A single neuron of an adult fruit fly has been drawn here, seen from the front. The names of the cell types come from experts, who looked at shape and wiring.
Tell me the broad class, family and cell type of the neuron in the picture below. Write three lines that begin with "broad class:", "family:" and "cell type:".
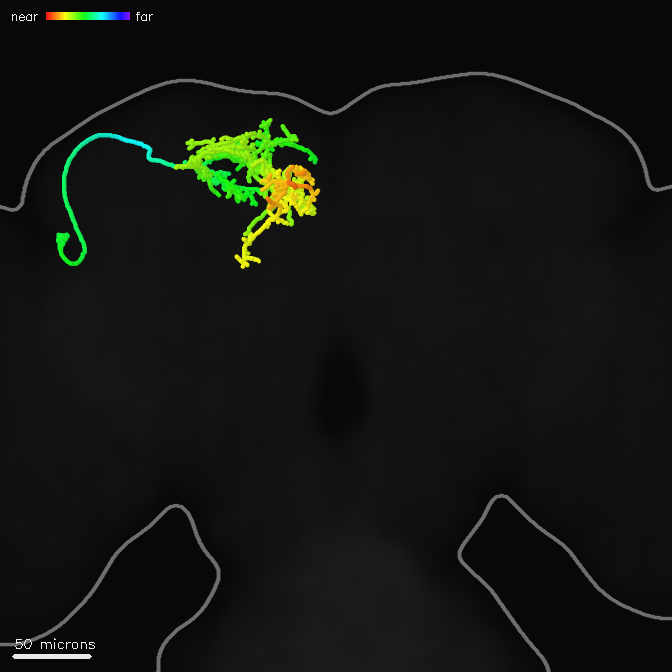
broad class: central-brain intrinsic neuron
family: hemilineage SLPav2
cell type: SMP011_a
